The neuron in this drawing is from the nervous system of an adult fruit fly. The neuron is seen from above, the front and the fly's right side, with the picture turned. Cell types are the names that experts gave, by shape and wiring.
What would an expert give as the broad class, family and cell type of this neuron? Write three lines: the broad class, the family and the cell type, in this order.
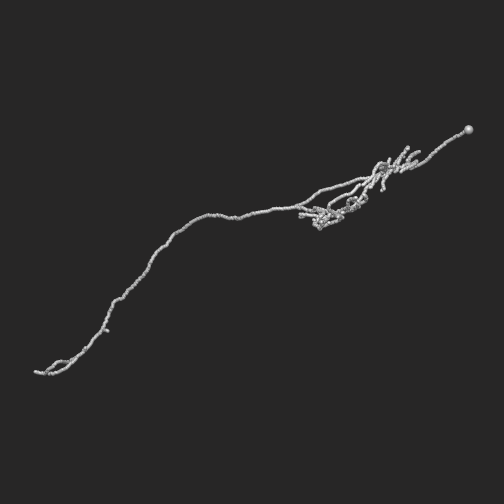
central-brain intrinsic neuron
hemilineage LHp2
CB3173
